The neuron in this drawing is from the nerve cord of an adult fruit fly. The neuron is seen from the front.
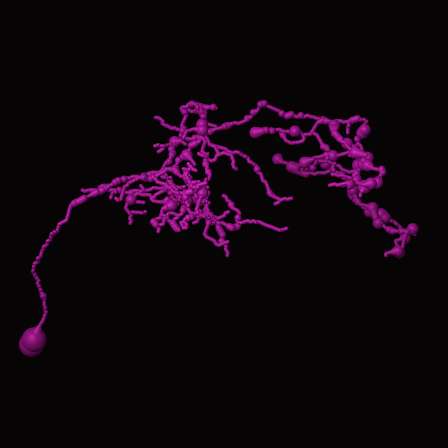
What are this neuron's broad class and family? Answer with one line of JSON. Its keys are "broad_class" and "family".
{"broad_class": "nerve-cord intrinsic neuron", "family": "hemilineage 05B"}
